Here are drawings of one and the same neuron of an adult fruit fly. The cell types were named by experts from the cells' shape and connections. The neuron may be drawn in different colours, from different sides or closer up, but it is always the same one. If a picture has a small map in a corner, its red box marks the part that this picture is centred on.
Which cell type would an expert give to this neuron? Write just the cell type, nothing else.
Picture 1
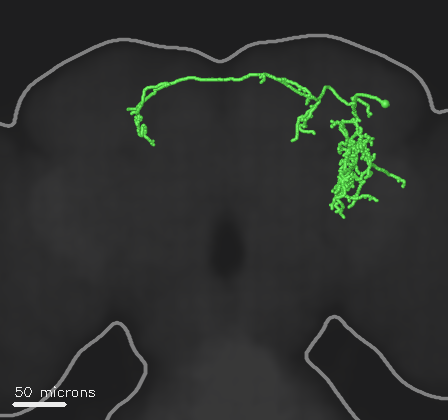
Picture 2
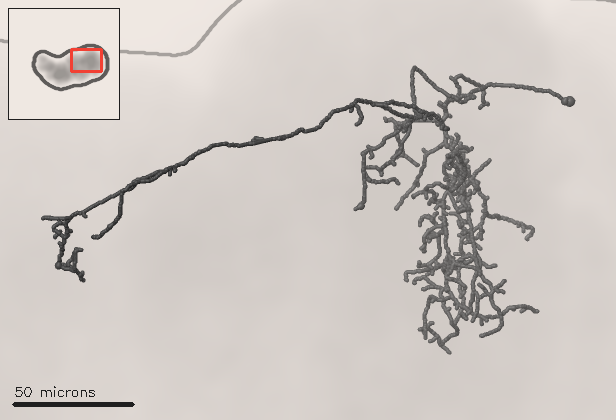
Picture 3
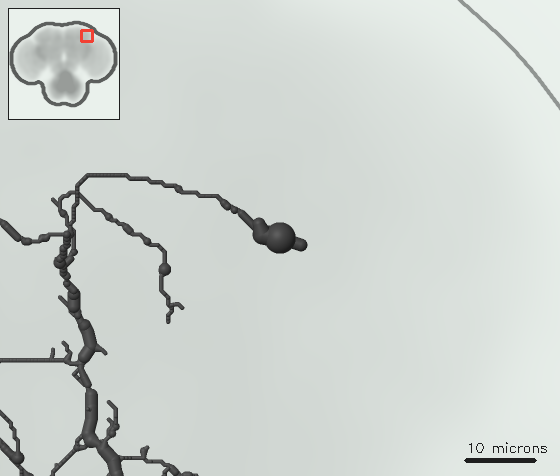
AVLP753m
